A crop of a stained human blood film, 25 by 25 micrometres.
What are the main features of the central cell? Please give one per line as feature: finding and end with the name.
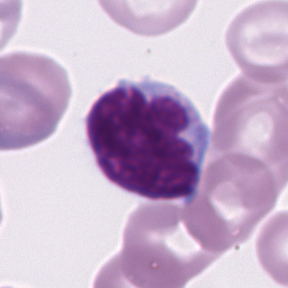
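Nucleus: several notches along its right side, so the outline looks lobed
Nucleoli: none distinct inside the nucleus
Cytoplasm: no vacuoles to be found
Top edge: a few small pale bumps
Name: typical lymphocyte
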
